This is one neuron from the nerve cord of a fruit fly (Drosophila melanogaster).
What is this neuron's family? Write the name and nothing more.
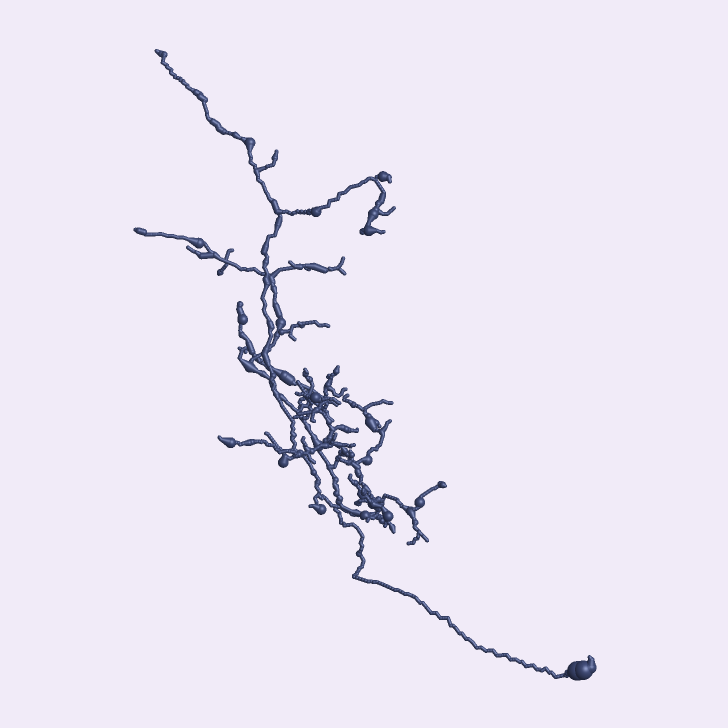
hemilineage 01B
